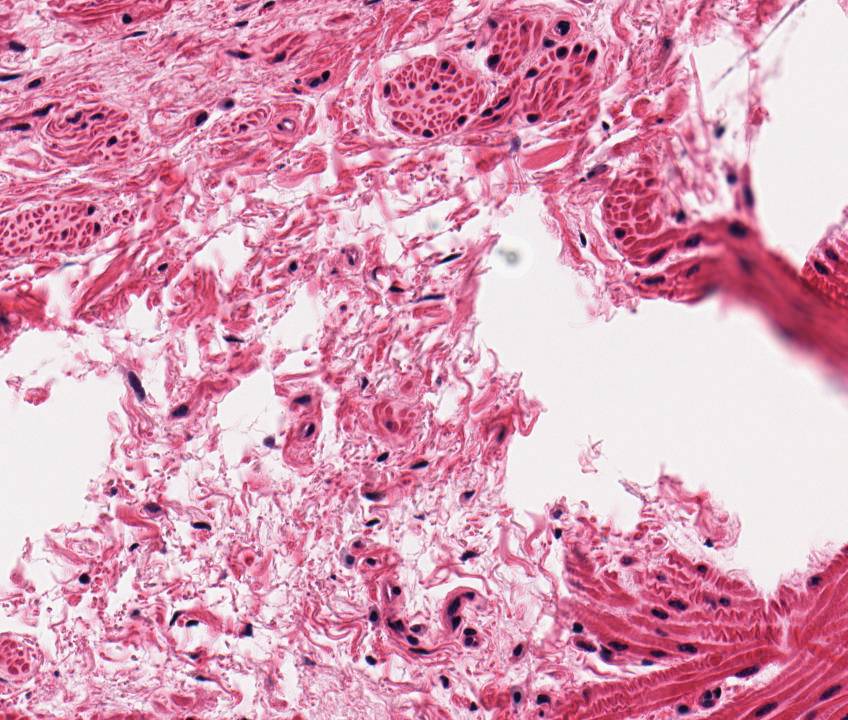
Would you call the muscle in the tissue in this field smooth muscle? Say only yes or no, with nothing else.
Yes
